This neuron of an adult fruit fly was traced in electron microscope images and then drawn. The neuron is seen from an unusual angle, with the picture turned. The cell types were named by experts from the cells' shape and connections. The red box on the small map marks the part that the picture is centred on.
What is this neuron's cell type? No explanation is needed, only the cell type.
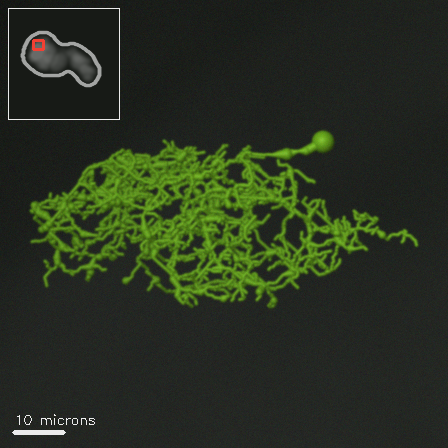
AVLP353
